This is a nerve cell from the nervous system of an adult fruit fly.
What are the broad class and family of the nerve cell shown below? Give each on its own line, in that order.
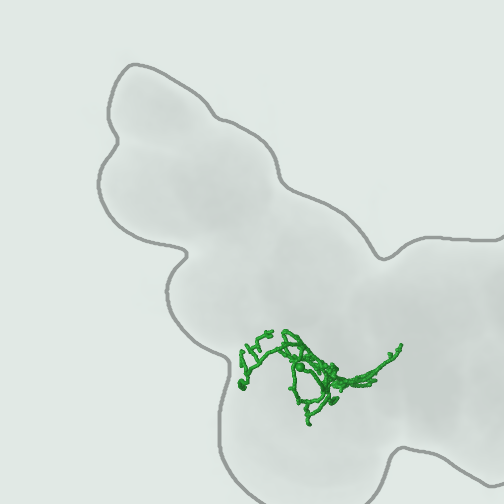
nerve-cord intrinsic neuron
hemilineage 16B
